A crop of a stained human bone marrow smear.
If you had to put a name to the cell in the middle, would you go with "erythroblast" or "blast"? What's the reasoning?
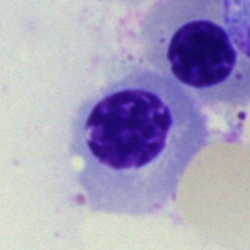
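Erythroblast, I'd say, not blast. What decides it is the chromatin, coarse and clumped, with paler patches between dark masses.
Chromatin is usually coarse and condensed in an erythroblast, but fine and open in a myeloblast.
Beyond that, the nucleus sits off-centre toward the left, and the outline is irregular, somewhat angular rather than a smooth circle.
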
